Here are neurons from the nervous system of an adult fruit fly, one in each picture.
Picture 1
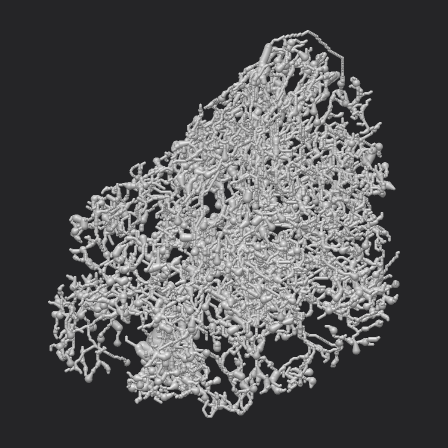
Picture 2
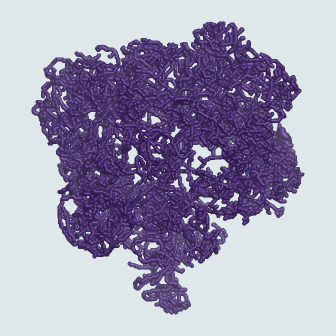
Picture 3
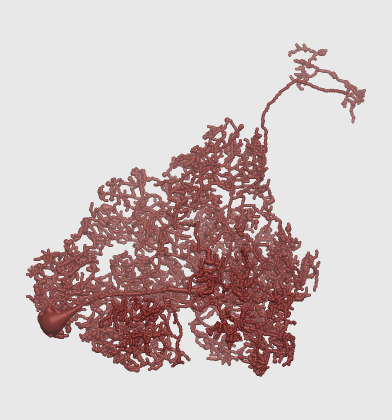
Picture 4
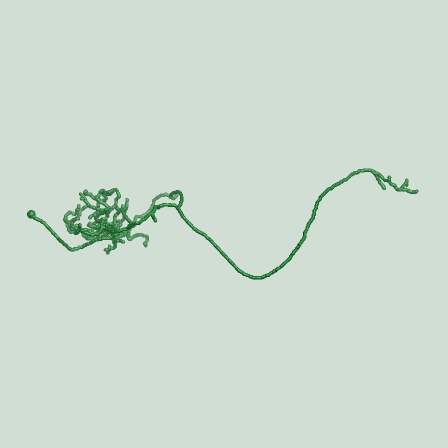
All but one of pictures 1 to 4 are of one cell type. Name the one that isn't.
Picture 4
